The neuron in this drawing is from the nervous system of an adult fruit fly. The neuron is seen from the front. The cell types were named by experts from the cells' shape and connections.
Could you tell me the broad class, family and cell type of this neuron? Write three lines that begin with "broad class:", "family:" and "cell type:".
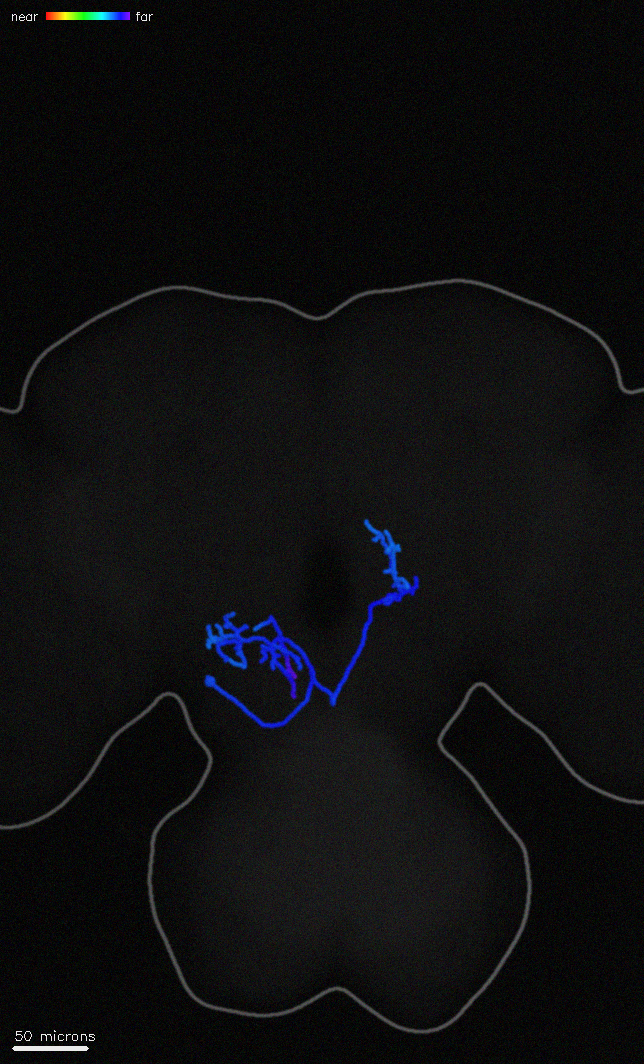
broad class: central-brain intrinsic neuron
family: hemilineage LB19
cell type: PS341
